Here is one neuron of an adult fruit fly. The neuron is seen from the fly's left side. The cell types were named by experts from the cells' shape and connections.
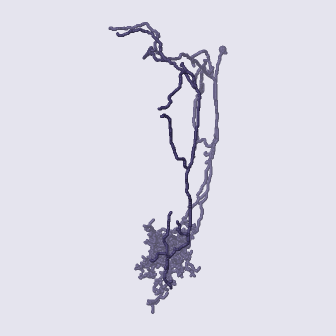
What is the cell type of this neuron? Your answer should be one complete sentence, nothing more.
This neuron represents the cell type WED093.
